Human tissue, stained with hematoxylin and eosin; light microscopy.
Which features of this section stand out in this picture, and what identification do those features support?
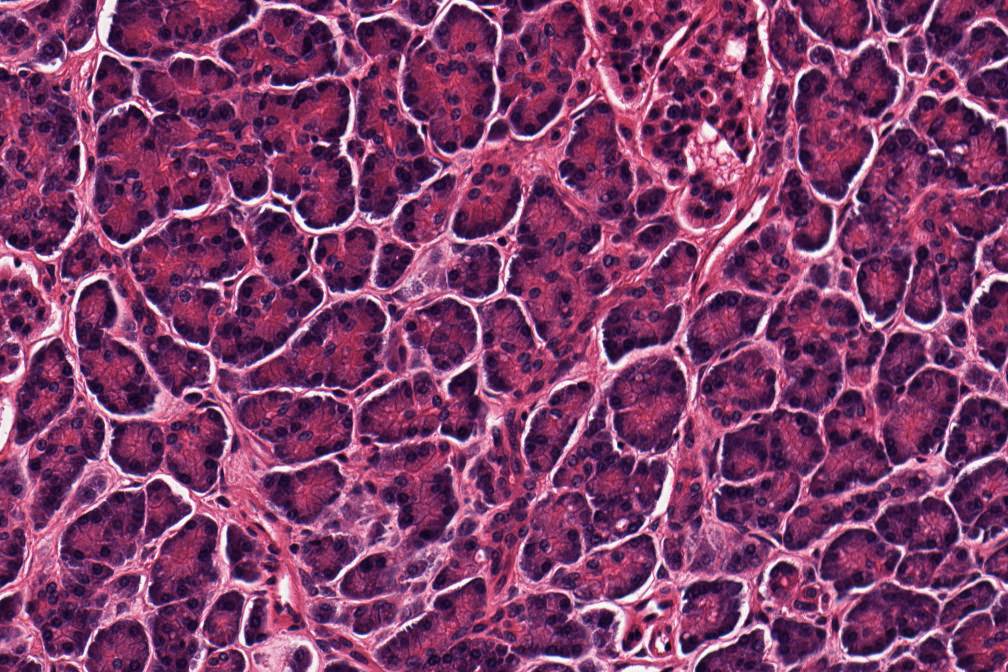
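Closely packed rounded acini fill everything, in small lobules. Their pyramidal cells keep round nuclei toward the base, while the apical cytoplasm is strongly eosinophilic and granular, converging on a tiny central lumen. Every acinus stains dark and granular; none is pale and mucous. Pancreas, then.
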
